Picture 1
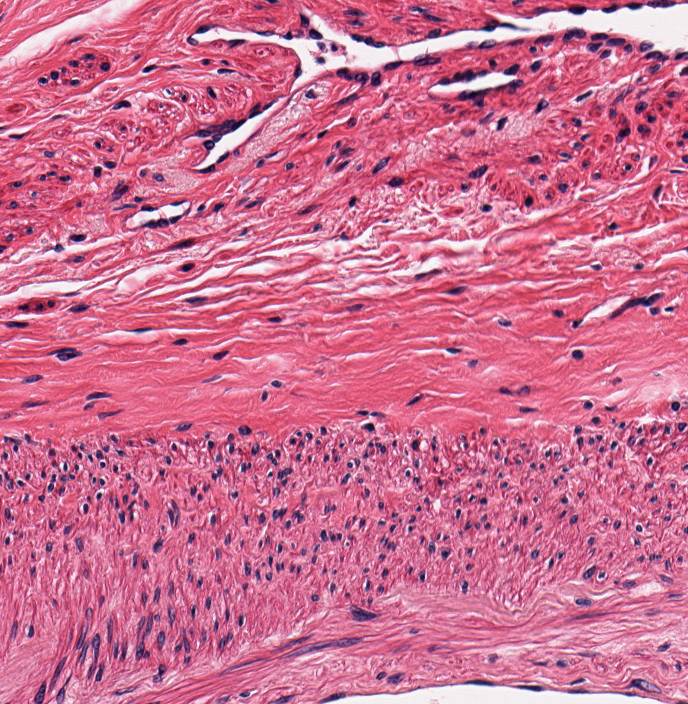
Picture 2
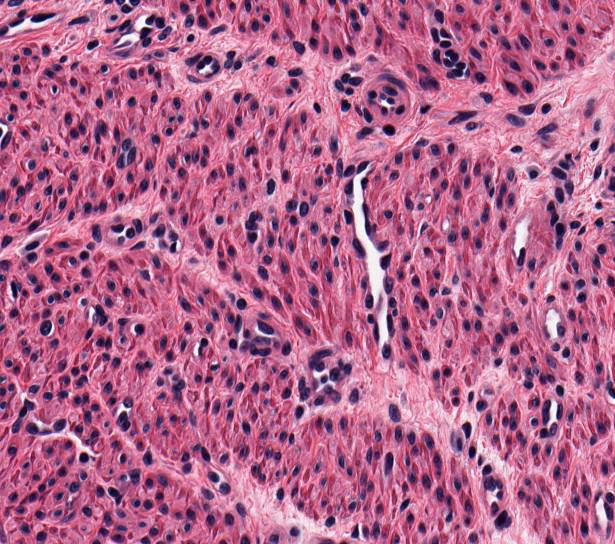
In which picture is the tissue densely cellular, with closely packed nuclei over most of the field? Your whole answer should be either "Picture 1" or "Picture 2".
Picture 2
